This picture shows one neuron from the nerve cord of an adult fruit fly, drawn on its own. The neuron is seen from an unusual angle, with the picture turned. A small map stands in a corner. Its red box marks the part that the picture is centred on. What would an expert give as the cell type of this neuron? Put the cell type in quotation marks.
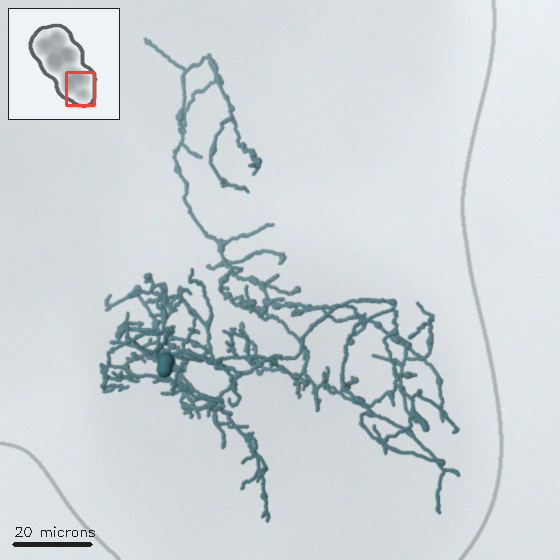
"INXXX436"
